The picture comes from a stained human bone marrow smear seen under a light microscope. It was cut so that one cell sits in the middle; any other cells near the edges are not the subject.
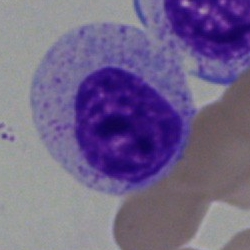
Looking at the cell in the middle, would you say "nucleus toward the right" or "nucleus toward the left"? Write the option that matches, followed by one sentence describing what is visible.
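Nucleus toward the right. The nucleus sits off-centre toward the lower right of the cell.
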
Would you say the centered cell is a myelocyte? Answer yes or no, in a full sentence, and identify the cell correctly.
Yes, the one cell at the centre is a myelocyte.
